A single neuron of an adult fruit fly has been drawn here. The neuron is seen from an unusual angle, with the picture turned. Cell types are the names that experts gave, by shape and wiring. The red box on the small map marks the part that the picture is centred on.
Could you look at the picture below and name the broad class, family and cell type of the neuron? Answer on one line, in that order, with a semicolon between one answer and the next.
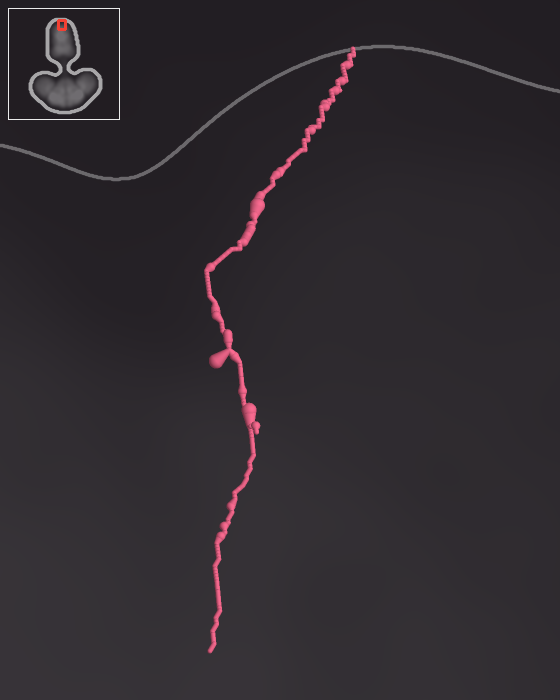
sensory neuron entering the nerve cord; class gustatory; LgLG1a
